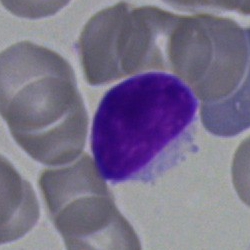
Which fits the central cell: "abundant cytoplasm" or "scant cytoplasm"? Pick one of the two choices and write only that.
Scant cytoplasm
